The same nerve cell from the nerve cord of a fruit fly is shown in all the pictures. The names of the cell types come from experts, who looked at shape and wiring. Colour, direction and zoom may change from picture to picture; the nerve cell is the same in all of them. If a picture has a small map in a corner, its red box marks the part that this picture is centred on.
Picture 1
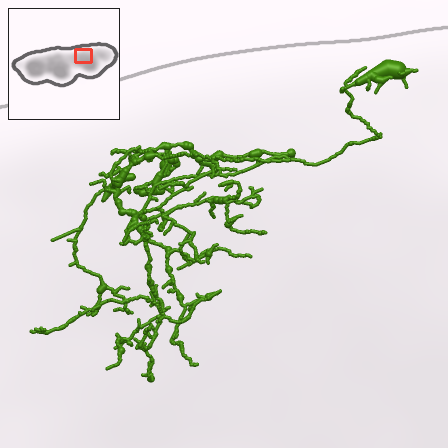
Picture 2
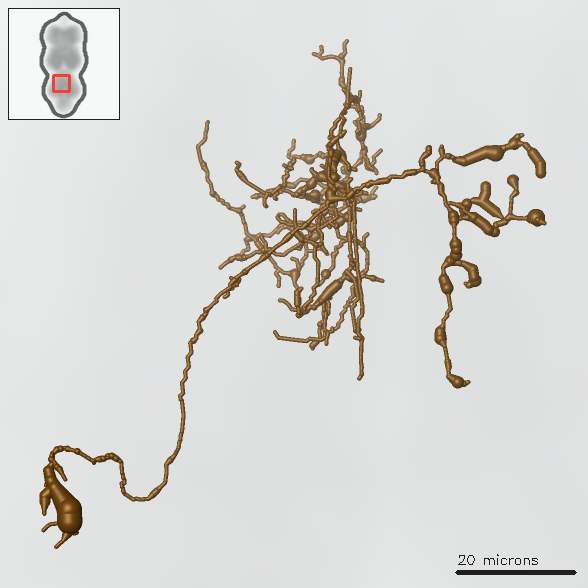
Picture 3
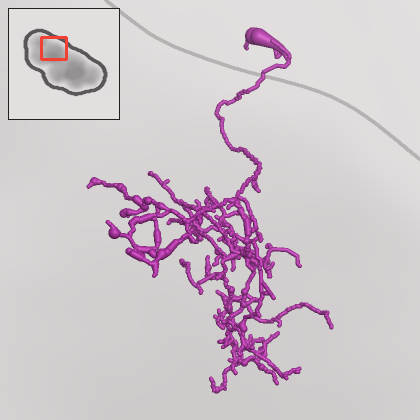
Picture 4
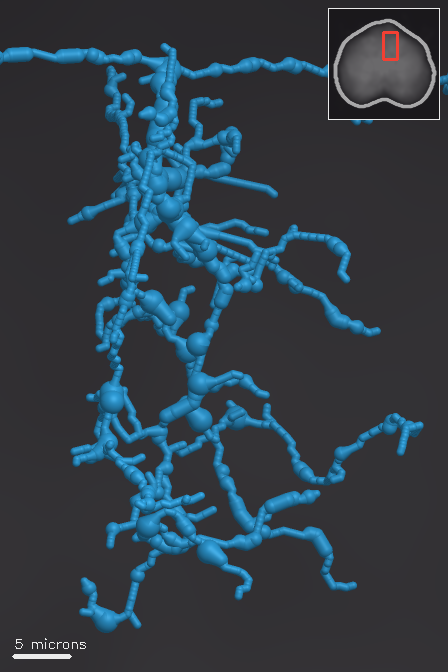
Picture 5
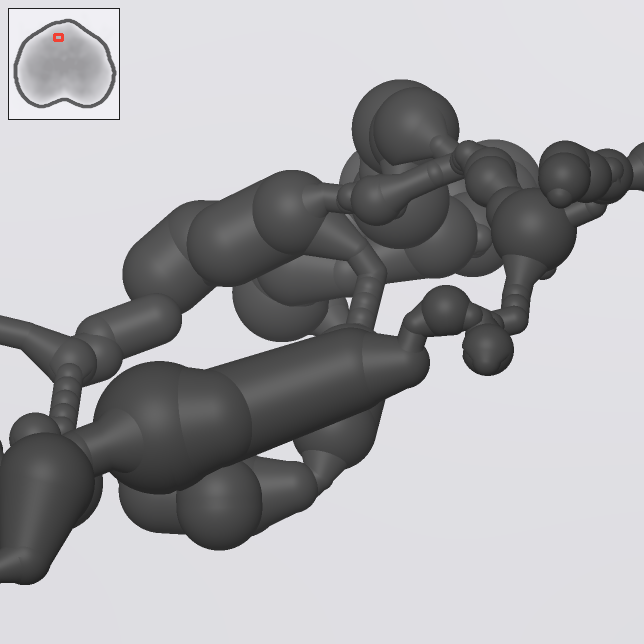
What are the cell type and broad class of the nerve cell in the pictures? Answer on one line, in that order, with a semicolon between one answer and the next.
INXXX391; nerve-cord intrinsic neuron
